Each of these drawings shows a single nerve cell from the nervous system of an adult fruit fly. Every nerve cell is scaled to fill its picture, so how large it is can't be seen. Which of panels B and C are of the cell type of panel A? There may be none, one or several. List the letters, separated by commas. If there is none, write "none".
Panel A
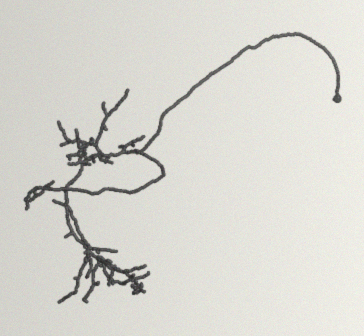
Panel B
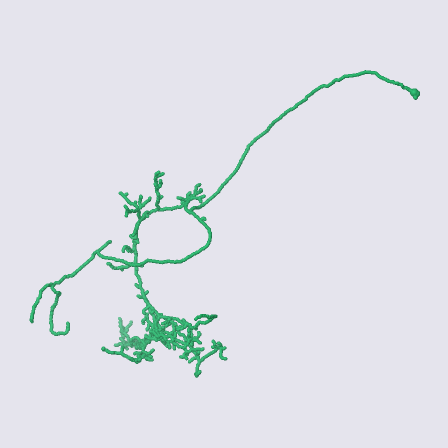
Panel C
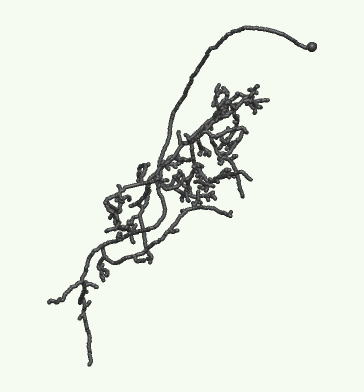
B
